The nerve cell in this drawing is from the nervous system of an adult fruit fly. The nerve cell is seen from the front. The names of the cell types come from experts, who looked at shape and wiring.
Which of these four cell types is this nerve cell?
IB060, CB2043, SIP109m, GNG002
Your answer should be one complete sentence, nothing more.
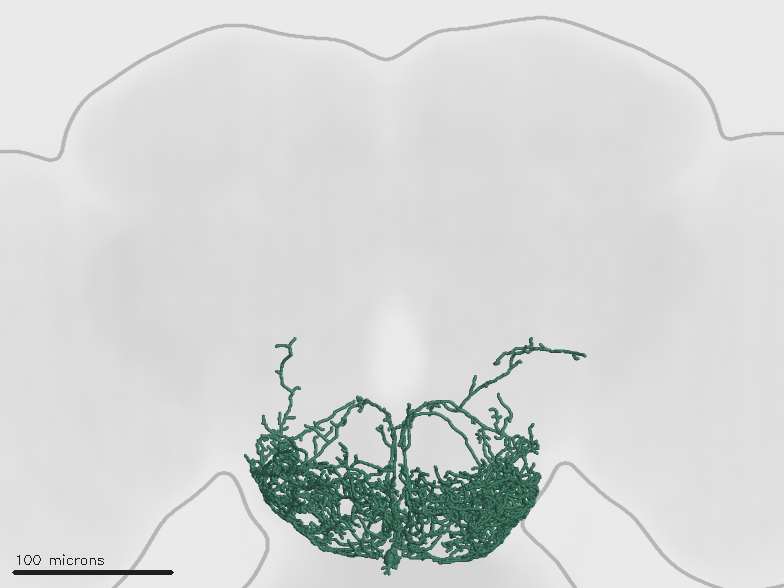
What this nerve cell is, by cell type, is GNG002.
